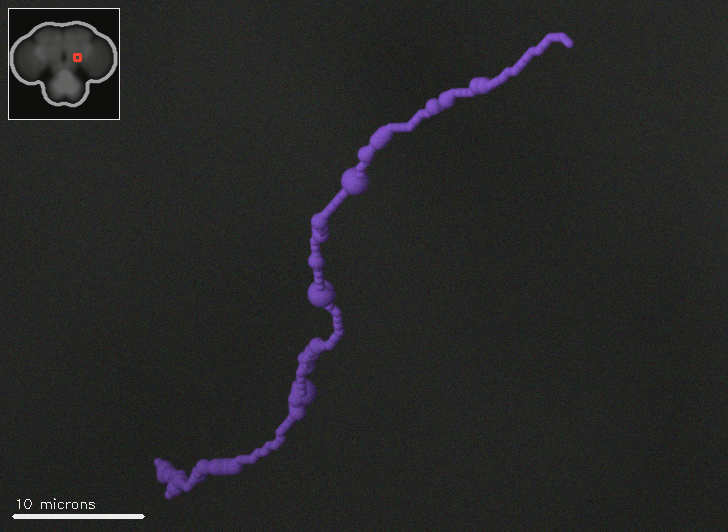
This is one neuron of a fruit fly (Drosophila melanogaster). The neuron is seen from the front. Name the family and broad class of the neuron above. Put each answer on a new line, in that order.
class mechanosensory
sensory neuron entering the brain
